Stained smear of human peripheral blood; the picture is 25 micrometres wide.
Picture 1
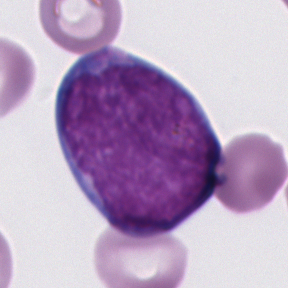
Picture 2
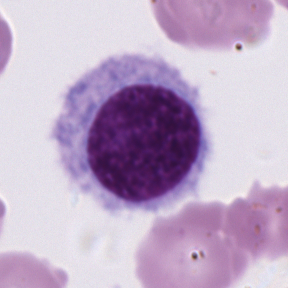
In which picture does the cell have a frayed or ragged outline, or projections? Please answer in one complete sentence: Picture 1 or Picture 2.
The cell whose outline is rough is the one in picture 2.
